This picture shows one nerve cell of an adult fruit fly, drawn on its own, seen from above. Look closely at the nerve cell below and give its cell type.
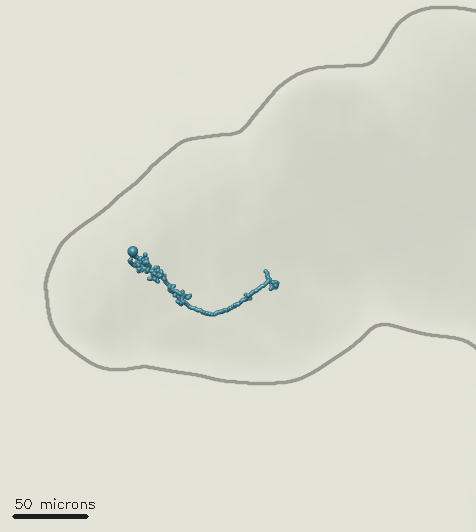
Tm12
